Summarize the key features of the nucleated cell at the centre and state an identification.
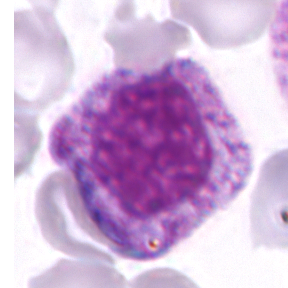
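The cell outline is angular and roughly four-sided rather than round. A rim of lilac-purple cytoplasm surrounds the nucleus on all sides and is crowded with fine dark purple-blue granules. The cell is a myelocyte.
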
